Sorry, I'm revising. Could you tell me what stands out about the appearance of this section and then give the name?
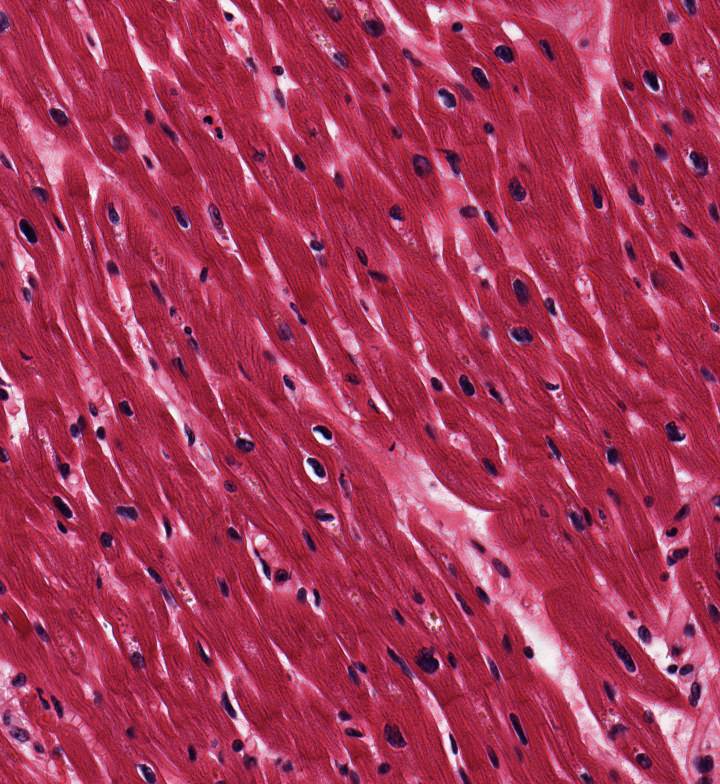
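Fibres branch and join their neighbours instead of running as separate, unbranched cylinders. Oval nuclei lie centrally within each fibre, not at its edge, and several are ringed by a small pale clear zone of cytoplasm. The cytoplasm is deep pink-red and shows fine longitudinal fibrillar streaking. The section is left ventricle of the heart.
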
